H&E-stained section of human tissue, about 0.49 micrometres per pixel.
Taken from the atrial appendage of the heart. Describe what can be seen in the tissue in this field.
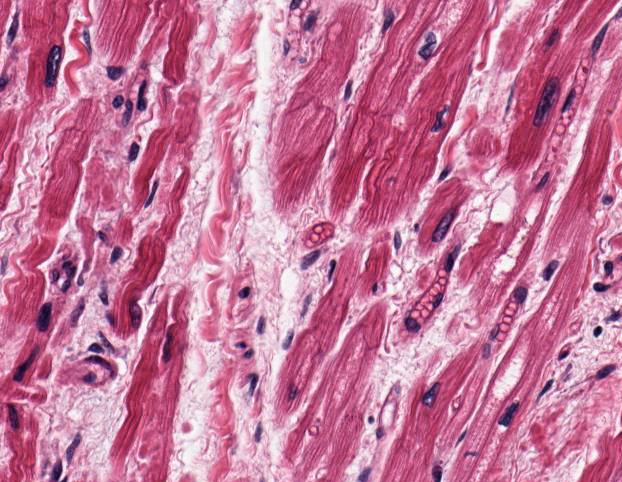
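Look first at the muscle fibres: their nuclei are elongated and sit in the middle of each fibre. The fibre cytoplasm is deeply eosinophilic, with fine fibrillar streaks running along its length. Between the fibres, small dark oval or spindle-shaped nuclei are scattered. Running roughly vertically through the left-centre is a band of wavy, paler pink strands.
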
